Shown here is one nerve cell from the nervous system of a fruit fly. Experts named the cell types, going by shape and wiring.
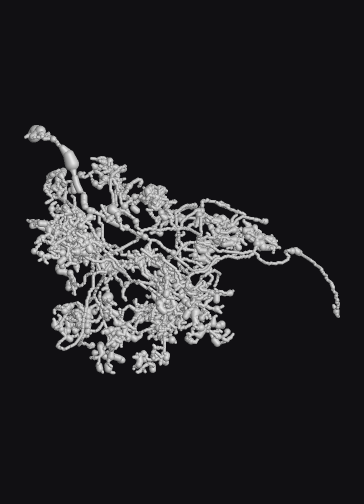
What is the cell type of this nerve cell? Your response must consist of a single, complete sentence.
It is lLN2P_c that this nerve cell is, by cell type.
